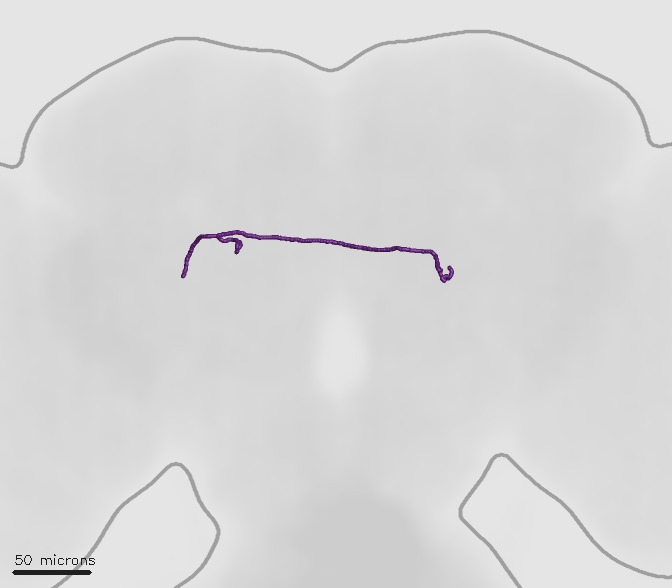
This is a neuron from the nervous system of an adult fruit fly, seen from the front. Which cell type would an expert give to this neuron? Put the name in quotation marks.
"ORN_DA3"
